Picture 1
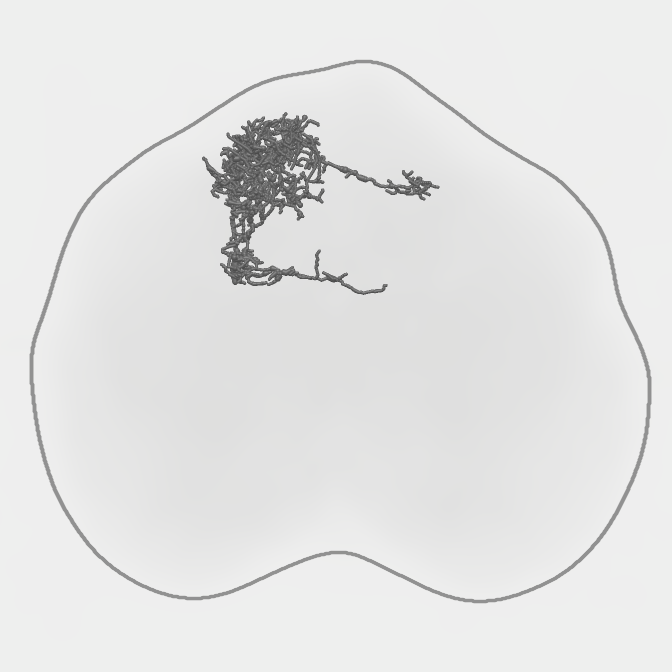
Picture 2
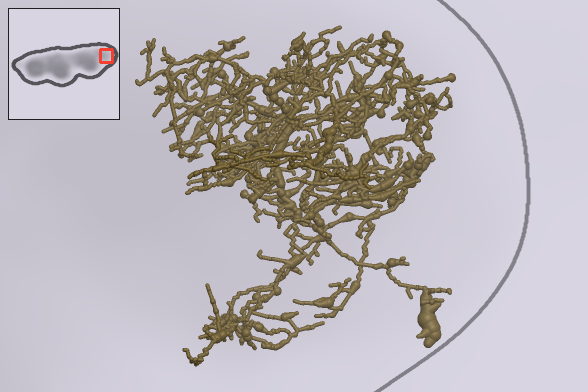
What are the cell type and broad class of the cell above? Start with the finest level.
INXXX418; nerve-cord intrinsic neuron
